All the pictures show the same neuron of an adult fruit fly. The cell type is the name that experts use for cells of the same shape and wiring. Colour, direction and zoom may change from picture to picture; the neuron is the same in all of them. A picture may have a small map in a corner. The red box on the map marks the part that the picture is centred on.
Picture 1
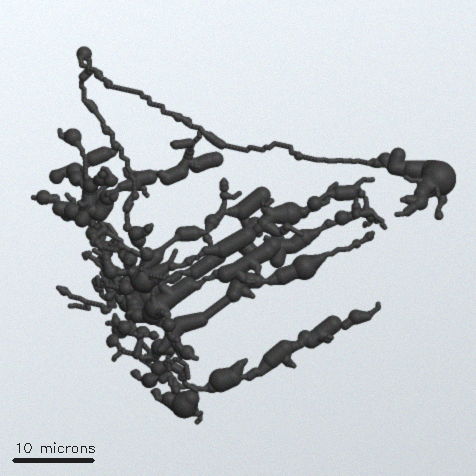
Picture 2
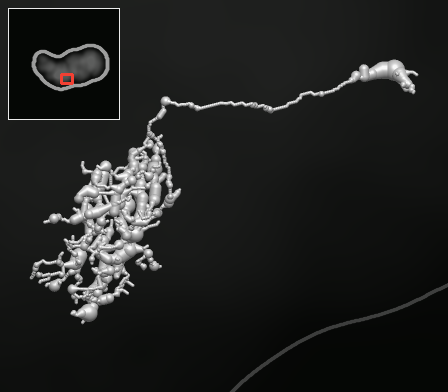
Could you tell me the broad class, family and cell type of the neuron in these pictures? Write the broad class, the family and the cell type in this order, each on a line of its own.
optic-lobe intrinsic neuron
Dm
Dm9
